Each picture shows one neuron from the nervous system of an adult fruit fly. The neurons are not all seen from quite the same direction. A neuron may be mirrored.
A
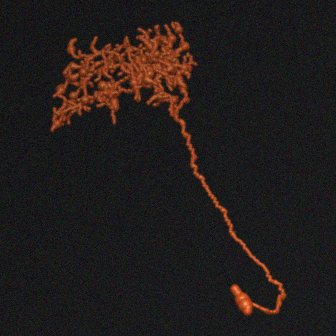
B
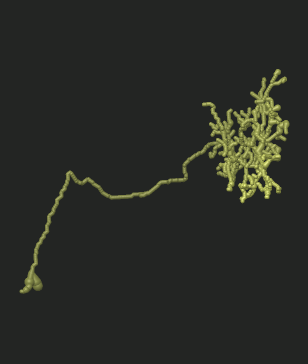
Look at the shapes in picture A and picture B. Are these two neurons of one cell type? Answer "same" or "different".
same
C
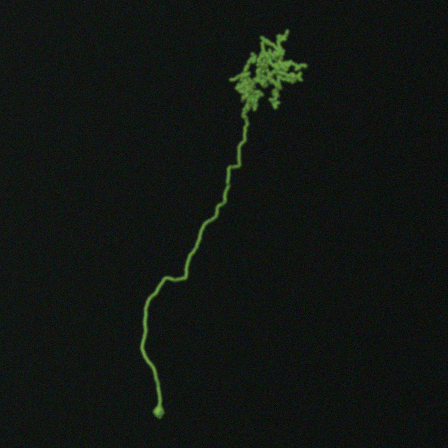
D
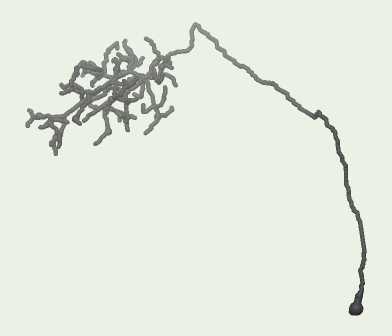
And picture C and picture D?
same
